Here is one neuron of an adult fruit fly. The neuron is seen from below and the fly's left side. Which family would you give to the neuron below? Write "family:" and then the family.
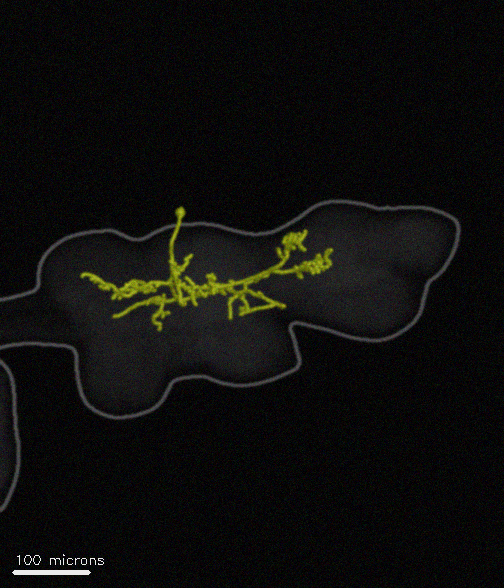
family: hemilineage 18B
